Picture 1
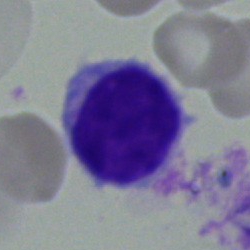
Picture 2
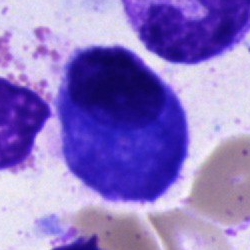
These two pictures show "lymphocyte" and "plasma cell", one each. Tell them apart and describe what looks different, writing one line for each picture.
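Picture 1 shows a lymphocyte: The cytoplasm forms only a thin rim, widest at the upper left.
Picture 2 shows a plasma cell: The cytoplasm forms a broad band below the nucleus.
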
